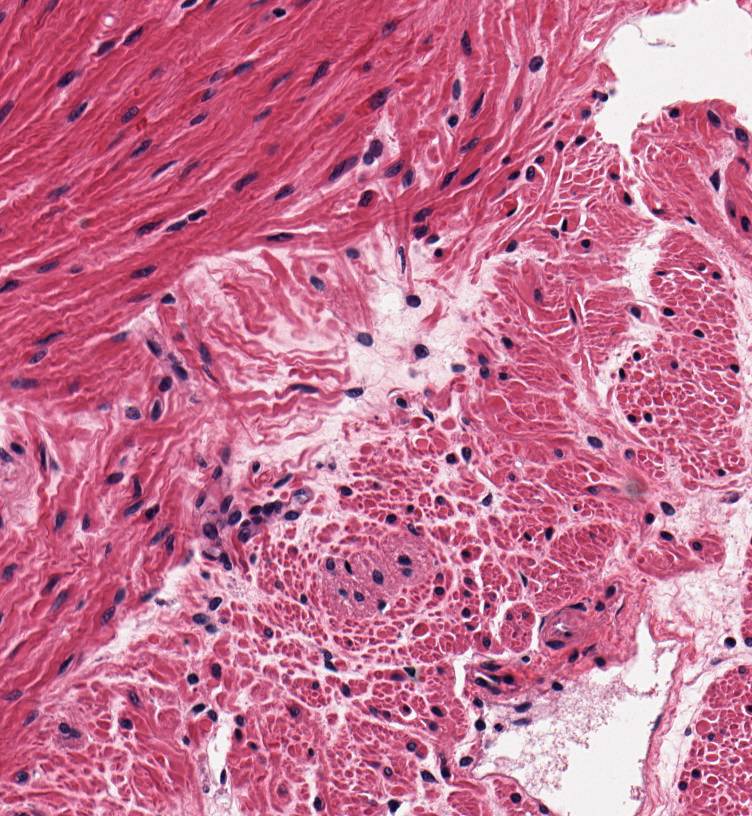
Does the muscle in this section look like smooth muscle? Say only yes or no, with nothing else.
Yes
